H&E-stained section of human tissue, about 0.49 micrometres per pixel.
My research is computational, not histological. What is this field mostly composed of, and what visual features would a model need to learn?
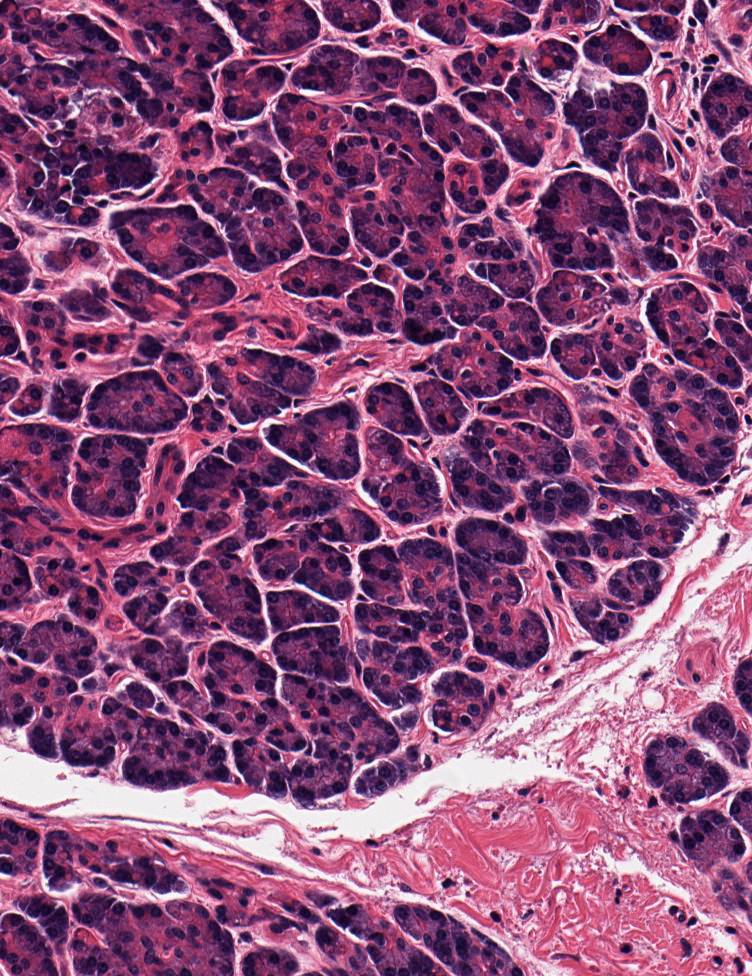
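This is exocrine pancreas. Look at the tightly packed acini in lobules: small rounded clusters of pyramidal cells with tiny central lumina that are barely visible. Their nuclei are round, dark and basal, and the cytoplasm is dense and deep purple rather than pale.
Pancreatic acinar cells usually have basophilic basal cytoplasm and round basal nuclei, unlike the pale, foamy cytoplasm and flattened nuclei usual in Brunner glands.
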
